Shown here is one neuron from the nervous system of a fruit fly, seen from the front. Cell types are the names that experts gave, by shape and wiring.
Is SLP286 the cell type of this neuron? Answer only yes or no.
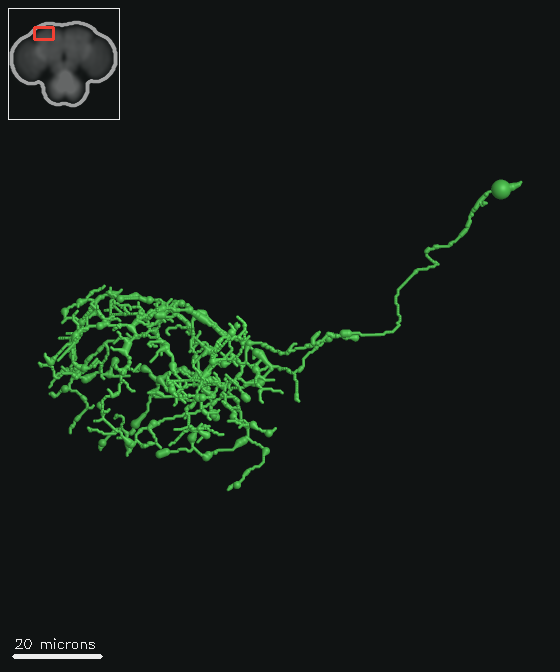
no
